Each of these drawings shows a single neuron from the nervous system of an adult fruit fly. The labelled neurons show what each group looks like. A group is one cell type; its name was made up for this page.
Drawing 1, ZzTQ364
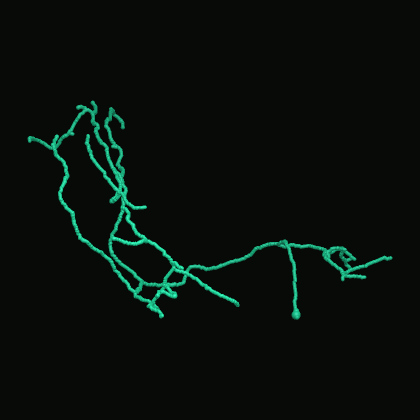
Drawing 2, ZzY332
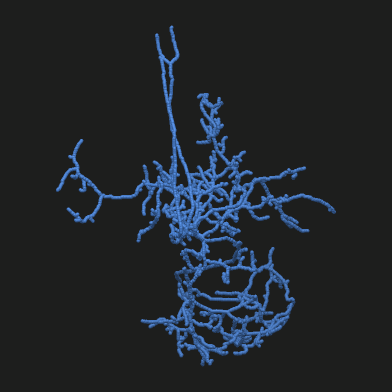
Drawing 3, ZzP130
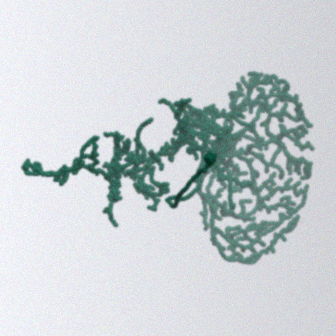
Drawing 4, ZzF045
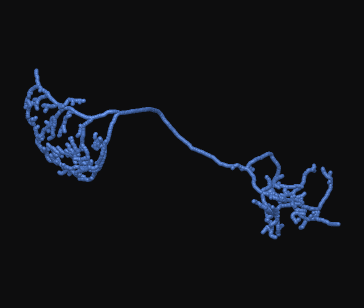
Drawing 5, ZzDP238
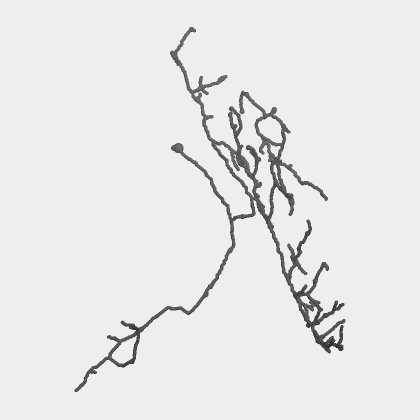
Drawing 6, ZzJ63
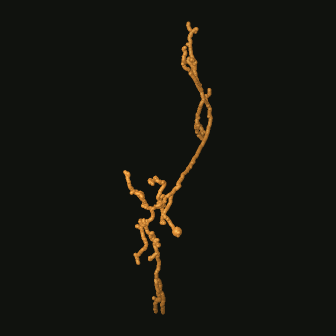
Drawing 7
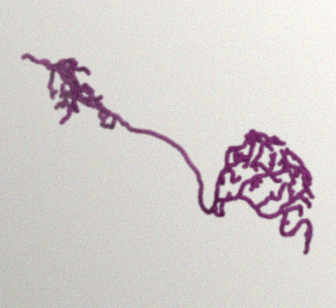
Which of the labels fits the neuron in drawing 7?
ZzF045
